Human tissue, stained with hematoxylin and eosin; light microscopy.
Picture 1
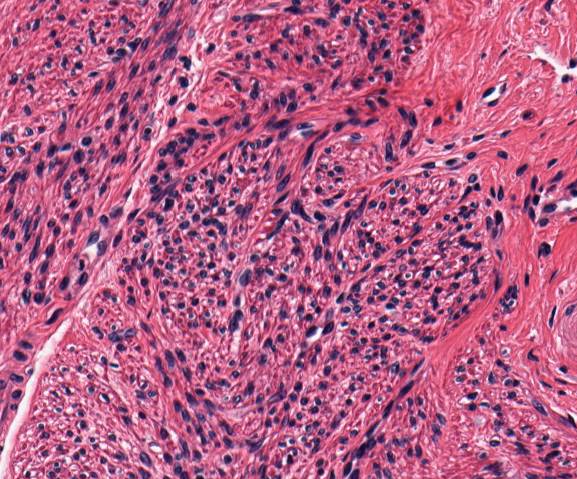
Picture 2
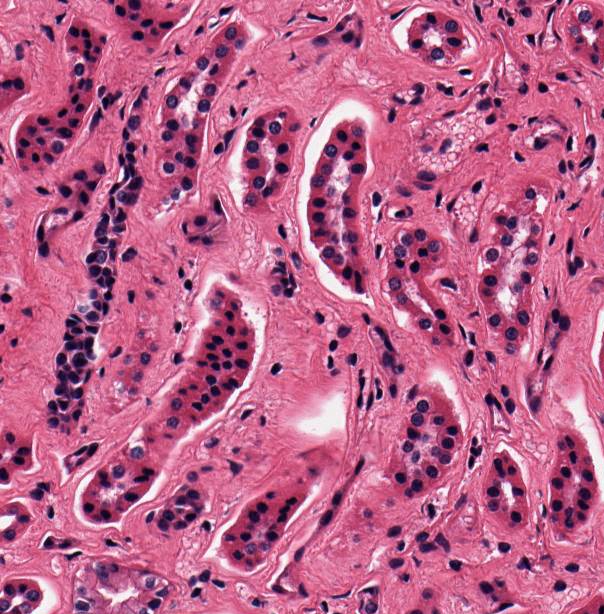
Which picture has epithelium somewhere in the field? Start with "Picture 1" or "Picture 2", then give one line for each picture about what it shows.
Picture 2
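In picture 1: No epithelium or glands are present anywhere in the field.
In picture 2: The tubules are lined by cuboidal cells with round, dark nuclei.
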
